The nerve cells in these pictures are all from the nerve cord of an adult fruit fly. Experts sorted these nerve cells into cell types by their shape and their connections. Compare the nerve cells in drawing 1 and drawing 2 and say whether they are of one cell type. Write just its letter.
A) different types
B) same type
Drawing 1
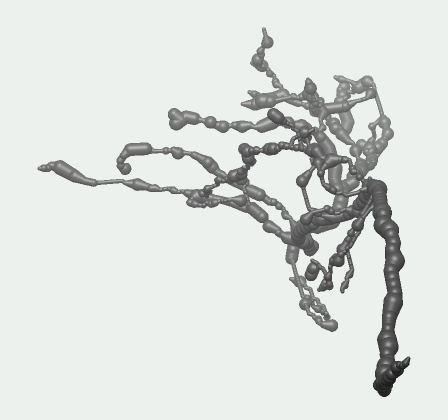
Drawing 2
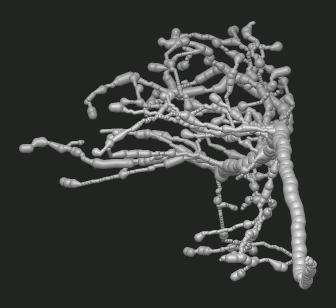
A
